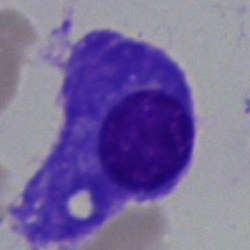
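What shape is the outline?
Irregular, it seems, drawn out into a broad tail toward the lower left, with small ragged cytoplasmic fragments jutting from the upper-left edge.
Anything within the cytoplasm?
A single round clear vacuole, lower left; no distinct granules, though.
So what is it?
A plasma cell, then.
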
